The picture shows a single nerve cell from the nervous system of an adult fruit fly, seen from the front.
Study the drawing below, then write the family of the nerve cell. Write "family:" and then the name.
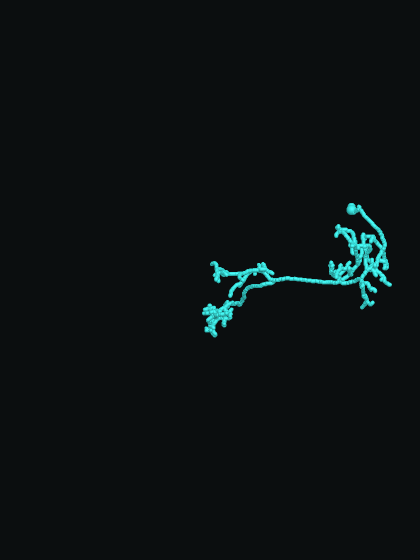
family: hemilineage 19A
